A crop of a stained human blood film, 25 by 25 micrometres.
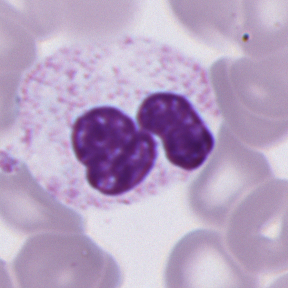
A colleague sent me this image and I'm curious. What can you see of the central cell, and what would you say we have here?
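See how the nucleus has two main lobes sitting side by side? Around it there's plenty of very pale cytoplasm, with small pink-red granules scattered through it, spaced well apart so a lot of clear cytoplasm shows between them. That's a segmented neutrophil.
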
